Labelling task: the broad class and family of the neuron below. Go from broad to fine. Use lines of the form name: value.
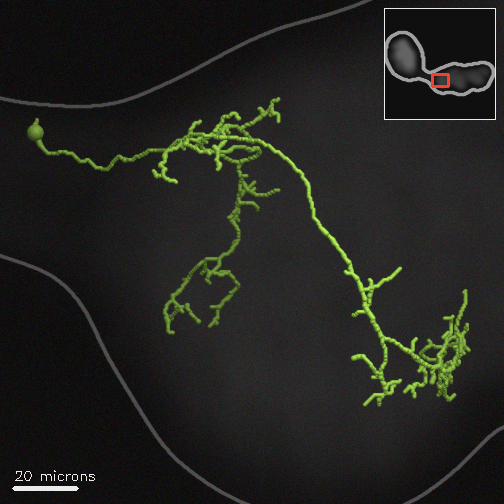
broad class: nerve-cord intrinsic neuron
family: hemilineage 17A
